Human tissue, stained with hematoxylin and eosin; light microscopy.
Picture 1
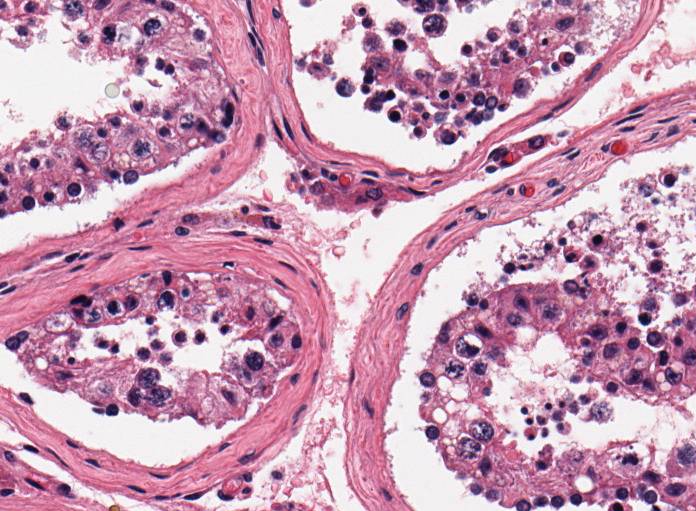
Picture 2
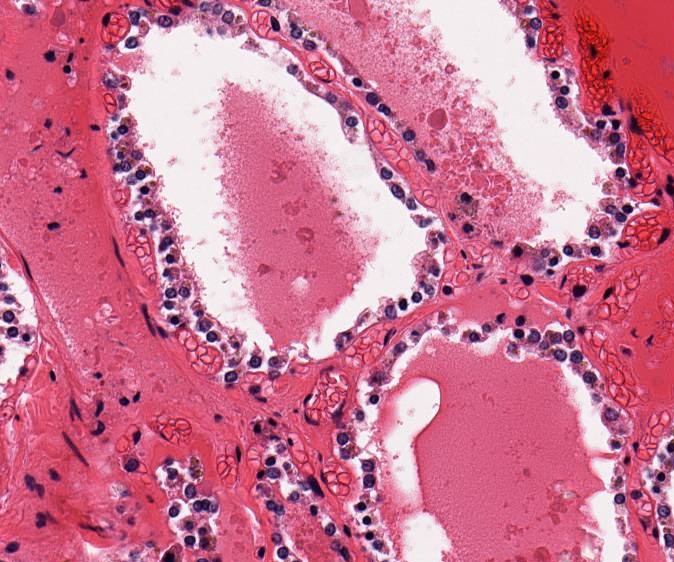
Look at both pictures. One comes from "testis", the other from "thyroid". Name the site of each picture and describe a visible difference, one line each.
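Site of picture 1: testis. The tubules are lined by several layers of rounded cells rather than a single layer.
Site of picture 2: thyroid. Each space is lined by a single layer of low cuboidal cells with small, round, dark nuclei.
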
